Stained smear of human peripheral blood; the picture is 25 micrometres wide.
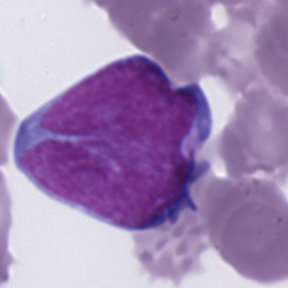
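Myeloblast with an angular outline narrowing to a blunt point on the left. A cleft entering the nucleus from its left edge partly divides it into upper and lower lobes. No granules are visible in the cytoplasm. From the lower right edge, small ragged projections stick out.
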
